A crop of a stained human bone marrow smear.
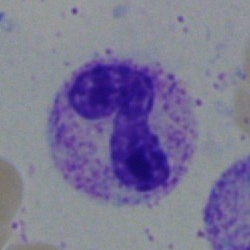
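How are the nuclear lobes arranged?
One lobe lies at the upper left, the other lower and toward the right.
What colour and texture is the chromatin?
Dark purple and coarsely clumped.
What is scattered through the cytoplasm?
Small pink-purple granules.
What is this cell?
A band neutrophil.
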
